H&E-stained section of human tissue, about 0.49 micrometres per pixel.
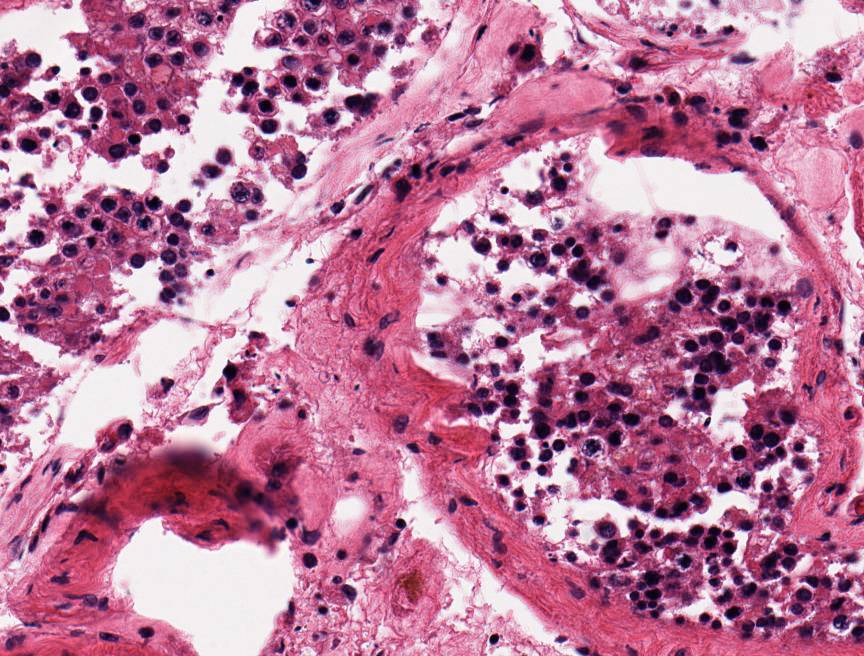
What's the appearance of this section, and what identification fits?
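Thick eosinophilic fibrous bands wall the units, their flat, elongated nuclei running along the band. In the upper left, loose clusters of round cells with dark round nuclei and pale cytoplasm are separated by white spaces. Many white clefts and empty spaces break up the clusters, most of all there. This is testis.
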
